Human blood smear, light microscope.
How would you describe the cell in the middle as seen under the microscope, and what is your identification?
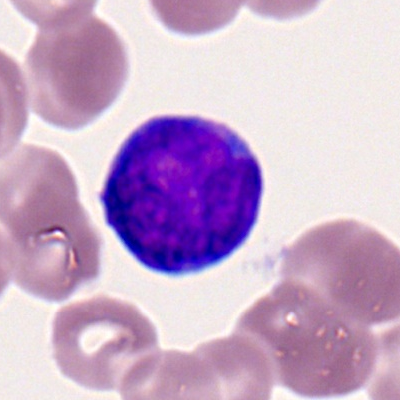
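Outline first: round and smooth. Chromatin next: dark purple and clumped. The cytoplasm forms a very thin rim, widest at the upper right. No granules are visible in it. This cell is a myeloblast.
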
